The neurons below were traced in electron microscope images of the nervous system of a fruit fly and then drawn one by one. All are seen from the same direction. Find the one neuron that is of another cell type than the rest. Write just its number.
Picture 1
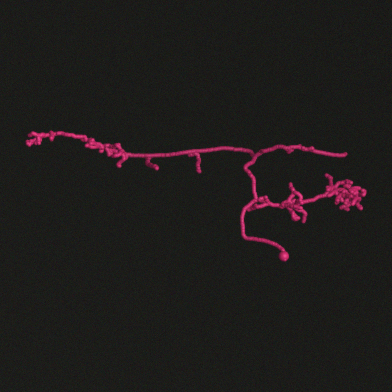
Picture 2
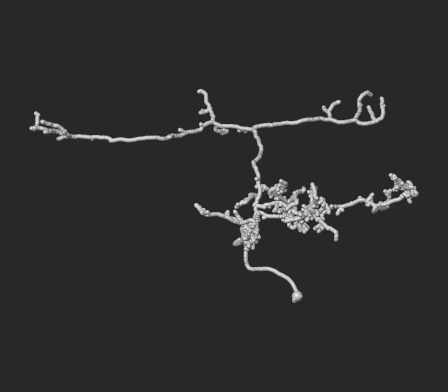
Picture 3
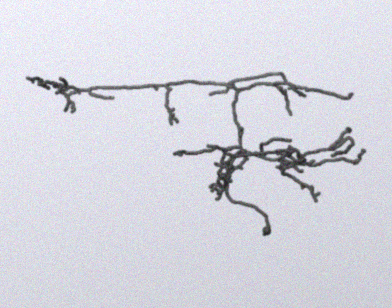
2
